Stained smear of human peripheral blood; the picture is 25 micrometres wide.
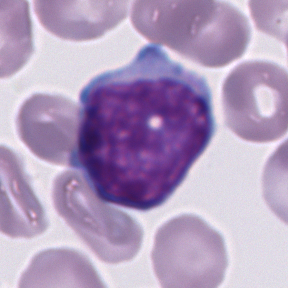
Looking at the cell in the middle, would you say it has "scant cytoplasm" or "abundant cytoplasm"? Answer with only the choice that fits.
Scant cytoplasm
